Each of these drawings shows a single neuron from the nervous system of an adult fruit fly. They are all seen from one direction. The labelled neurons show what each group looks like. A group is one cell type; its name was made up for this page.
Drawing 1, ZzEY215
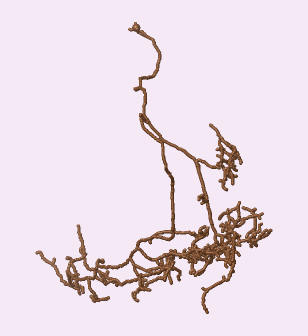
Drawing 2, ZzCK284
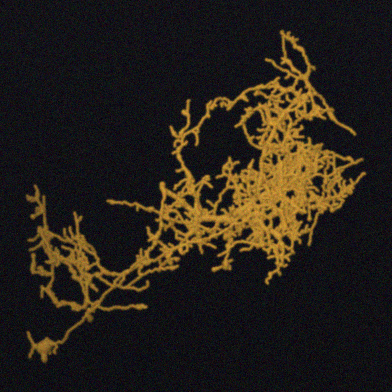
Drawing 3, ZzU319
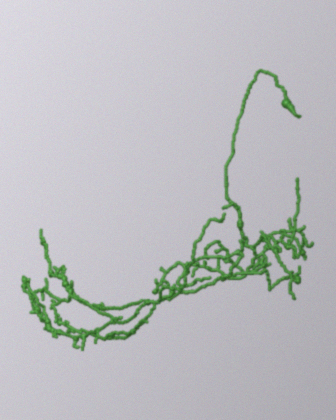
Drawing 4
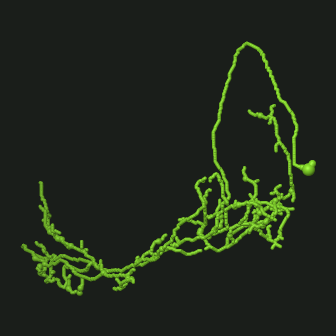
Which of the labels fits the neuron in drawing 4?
ZzU319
